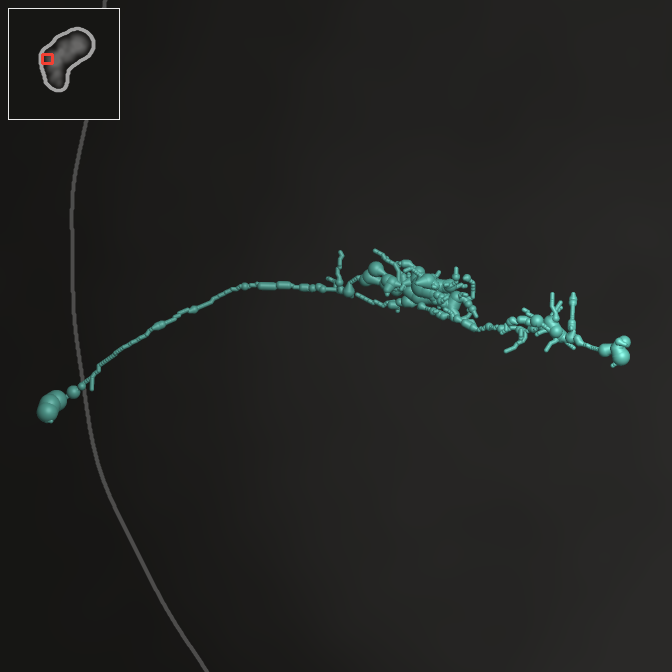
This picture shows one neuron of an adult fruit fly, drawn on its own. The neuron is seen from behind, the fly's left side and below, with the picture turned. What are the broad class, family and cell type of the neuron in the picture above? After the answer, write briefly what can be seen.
This is an optic-lobe intrinsic neuron. Its family is Mi. The cell type is Mi4. As drawn here it is more than twice as wide as it is tall.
